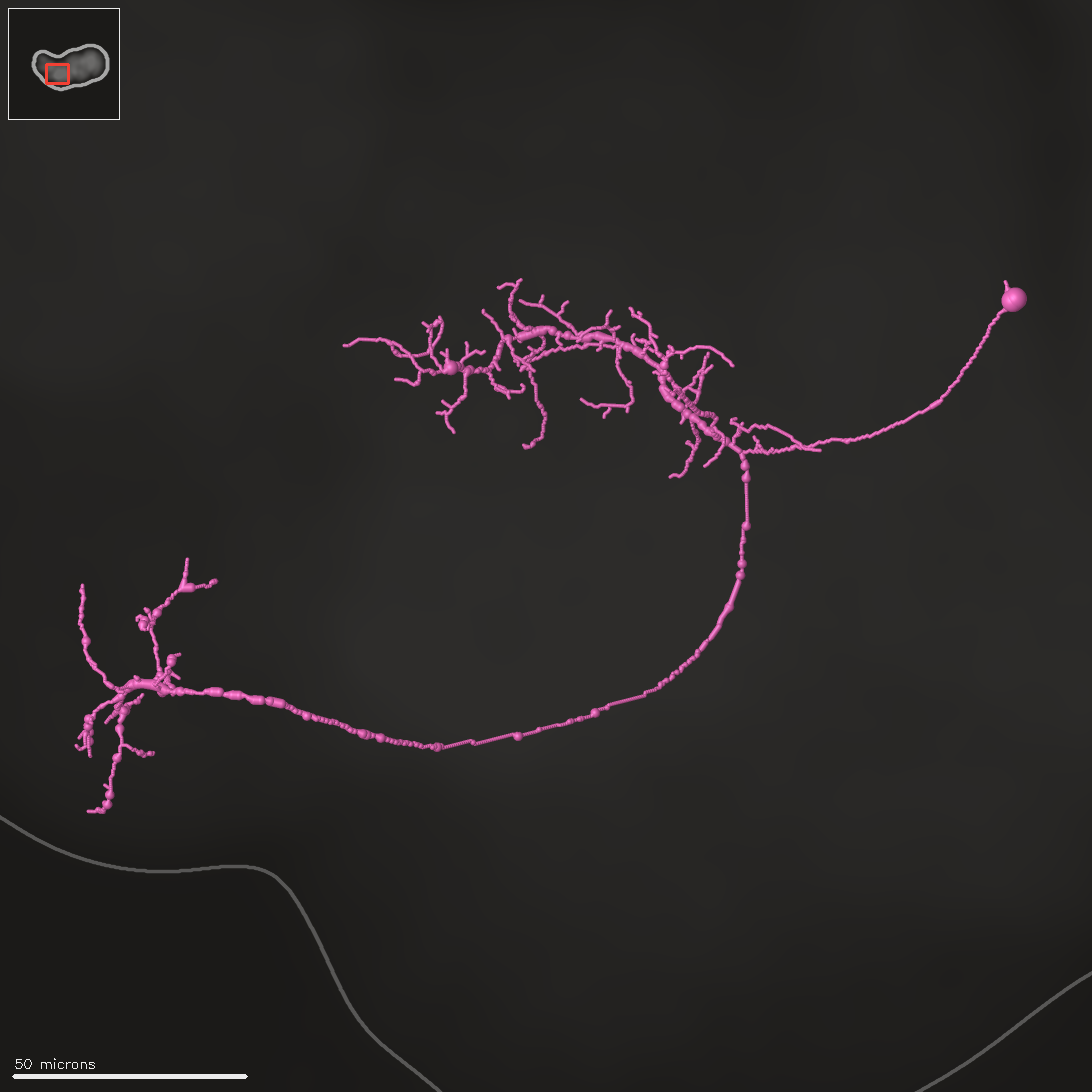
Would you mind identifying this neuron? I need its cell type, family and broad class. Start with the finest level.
IN01A073; hemilineage 01A; nerve-cord intrinsic neuron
